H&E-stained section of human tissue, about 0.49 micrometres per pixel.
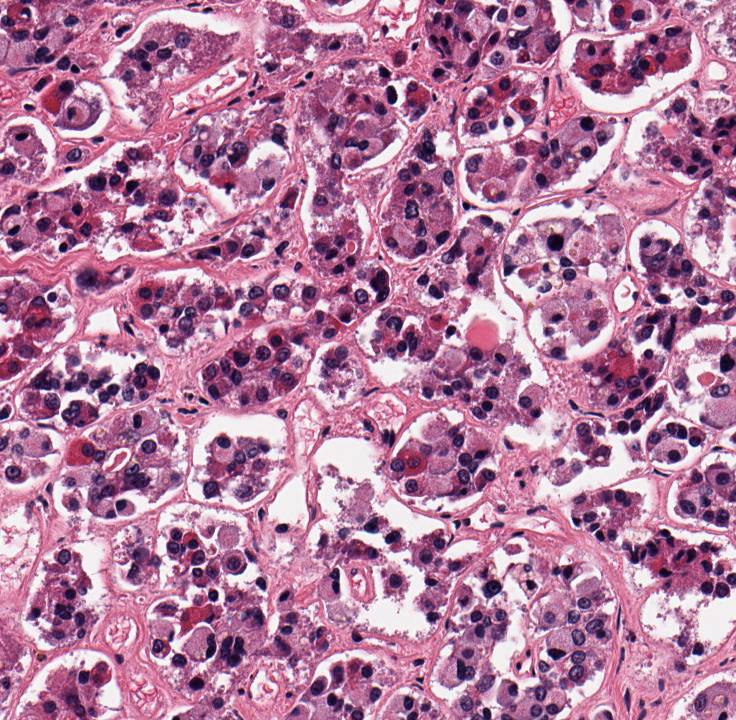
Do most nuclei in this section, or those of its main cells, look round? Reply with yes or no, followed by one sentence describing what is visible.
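Yes. Most nuclei are small, round and darkly stained.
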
